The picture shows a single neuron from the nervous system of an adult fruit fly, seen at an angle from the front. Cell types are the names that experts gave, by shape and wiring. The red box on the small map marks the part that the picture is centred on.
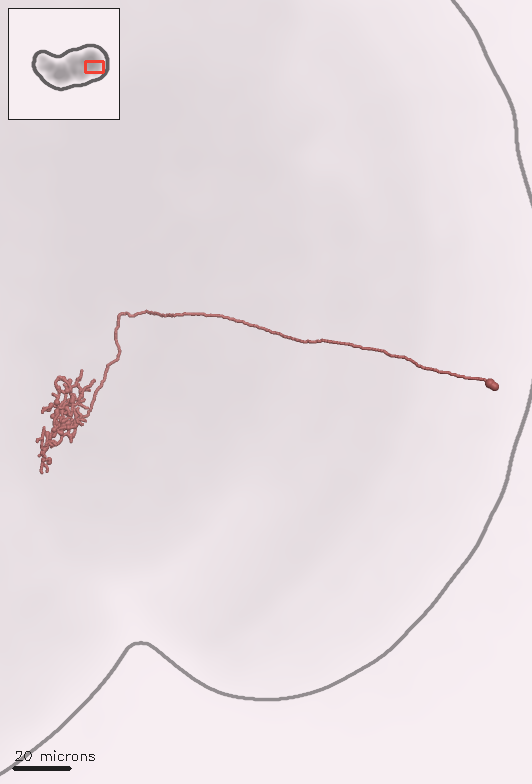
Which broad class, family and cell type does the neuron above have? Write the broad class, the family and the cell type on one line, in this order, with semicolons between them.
optic-lobe intrinsic neuron; LPi; LPi34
